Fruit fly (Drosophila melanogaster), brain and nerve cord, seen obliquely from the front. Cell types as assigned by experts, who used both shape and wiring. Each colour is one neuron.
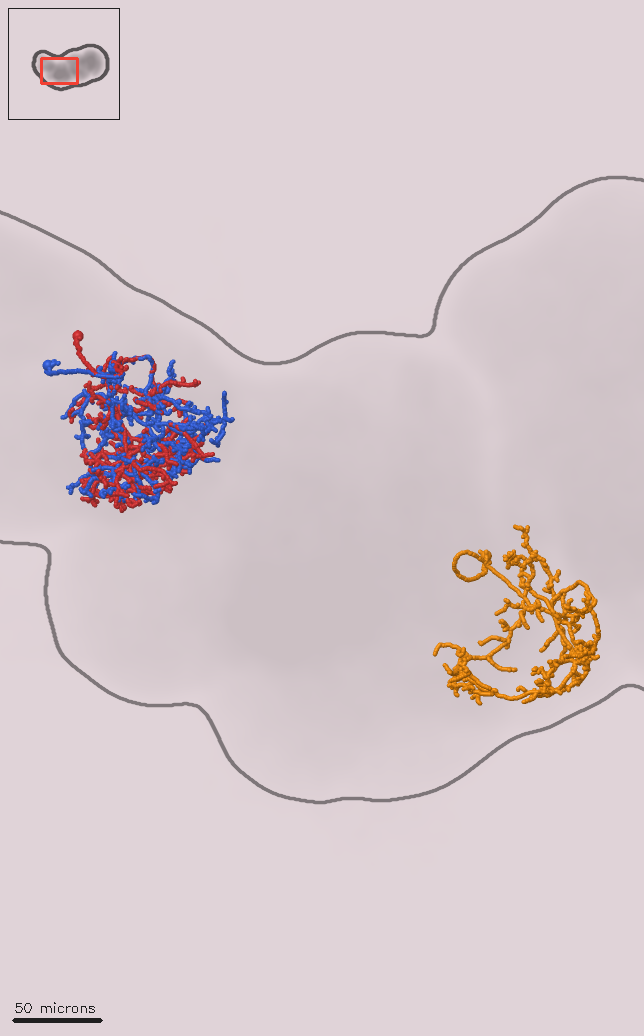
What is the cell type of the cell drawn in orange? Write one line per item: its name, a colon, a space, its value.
cell type: IN03A039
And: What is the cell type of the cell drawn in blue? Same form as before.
cell type: IN03A031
